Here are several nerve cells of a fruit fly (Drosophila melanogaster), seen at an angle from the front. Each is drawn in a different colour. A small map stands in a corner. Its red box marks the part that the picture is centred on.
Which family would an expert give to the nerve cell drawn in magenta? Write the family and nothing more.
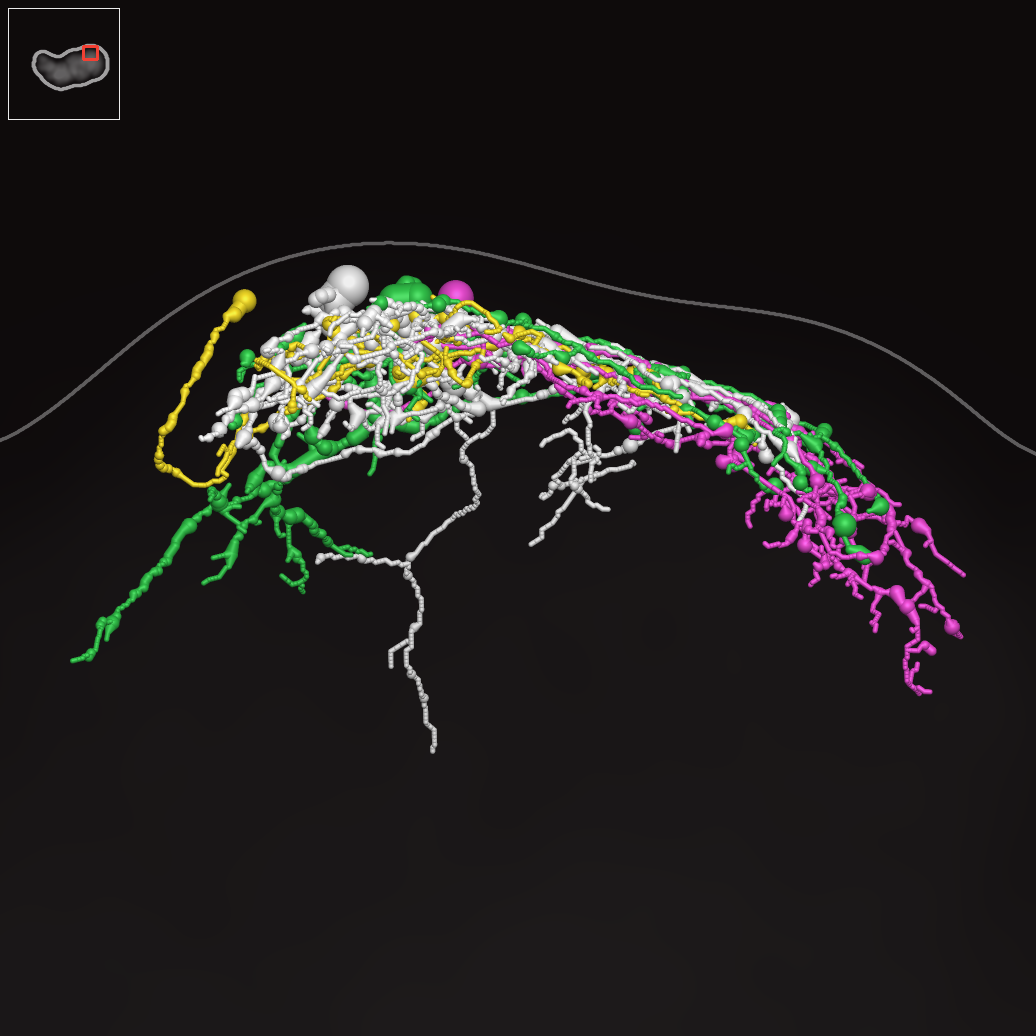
hemilineage LHd2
